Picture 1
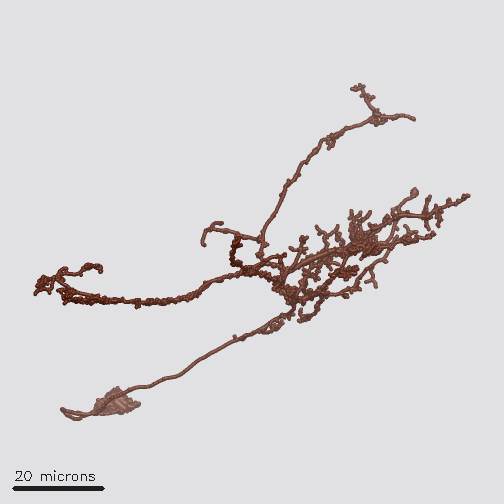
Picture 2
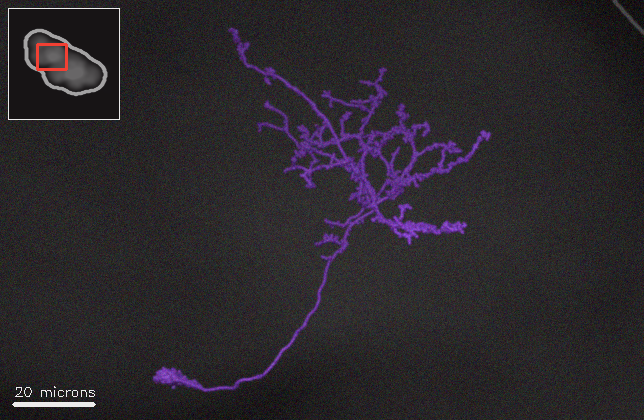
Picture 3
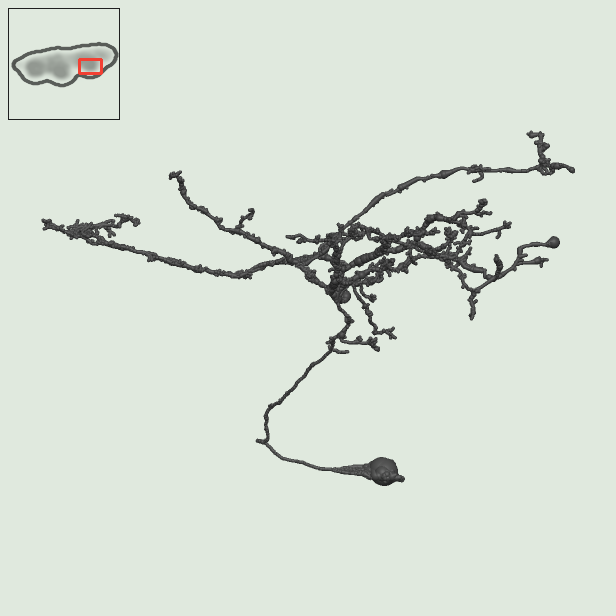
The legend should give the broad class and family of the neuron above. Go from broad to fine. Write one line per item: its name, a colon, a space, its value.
broad class: nerve-cord intrinsic neuron
family: hemilineage 13B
